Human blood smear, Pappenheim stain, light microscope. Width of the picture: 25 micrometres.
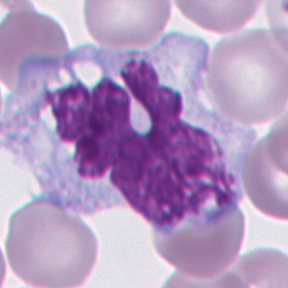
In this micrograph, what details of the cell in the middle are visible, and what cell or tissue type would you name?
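The nucleus is deeply folded into several lobes, its dark purple chromatin gathered into coarse strands rather than lying evenly smooth. Around it, the cytoplasm is pale greyish blue, with only a fine faint stippling and no coarse coloured granules. This is a monocyte.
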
